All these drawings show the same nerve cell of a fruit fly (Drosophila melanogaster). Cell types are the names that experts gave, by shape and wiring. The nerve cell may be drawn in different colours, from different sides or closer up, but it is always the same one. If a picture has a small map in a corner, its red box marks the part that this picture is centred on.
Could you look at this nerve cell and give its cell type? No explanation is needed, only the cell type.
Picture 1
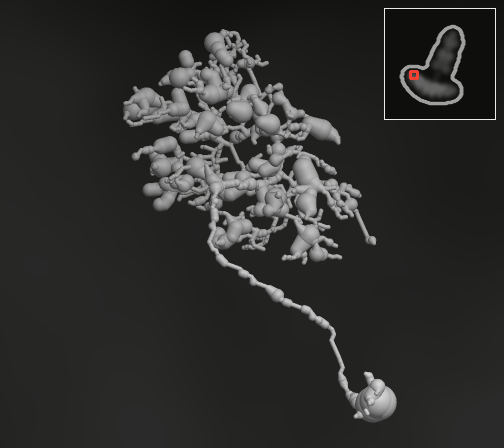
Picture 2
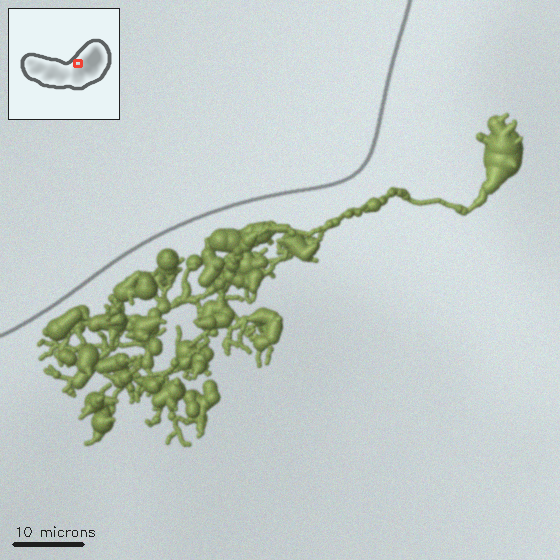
Dm4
